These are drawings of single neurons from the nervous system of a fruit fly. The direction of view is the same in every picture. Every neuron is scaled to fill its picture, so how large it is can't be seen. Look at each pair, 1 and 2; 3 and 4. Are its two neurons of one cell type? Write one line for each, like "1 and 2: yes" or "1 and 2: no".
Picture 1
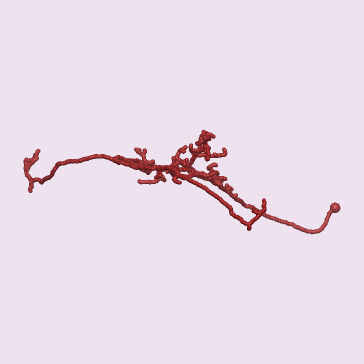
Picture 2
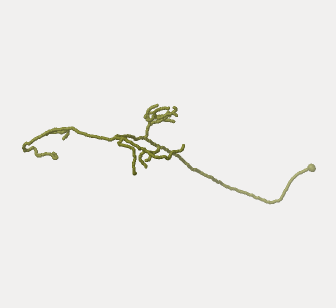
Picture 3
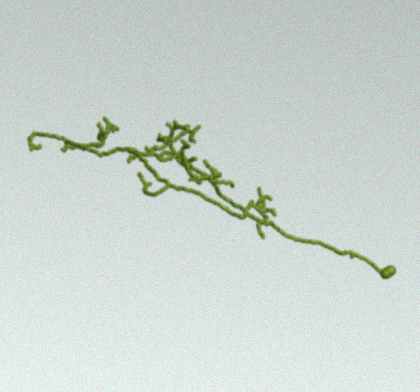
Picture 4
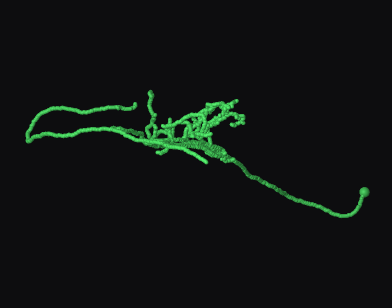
1 and 2: yes
3 and 4: yes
